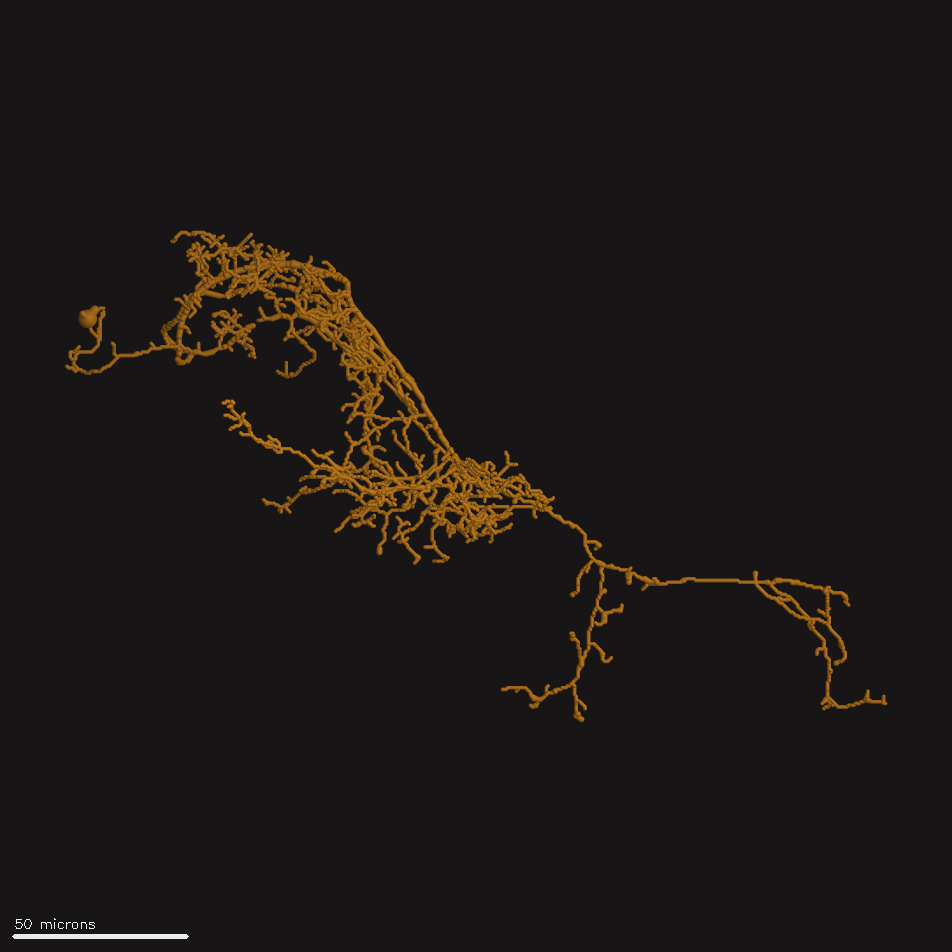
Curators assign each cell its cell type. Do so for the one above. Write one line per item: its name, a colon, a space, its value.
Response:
cell type: AVLP369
